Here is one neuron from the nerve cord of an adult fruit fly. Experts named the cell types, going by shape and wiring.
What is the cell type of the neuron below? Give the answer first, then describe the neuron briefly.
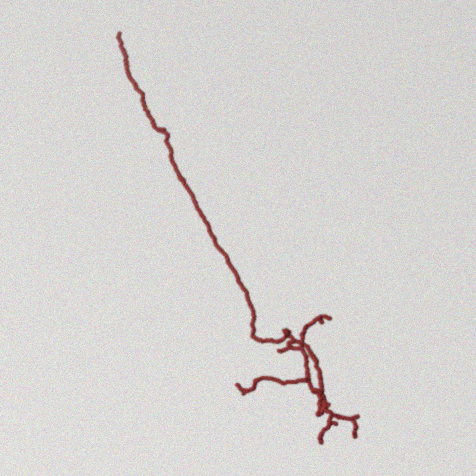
The cell type is SNta18. Its broad class is sensory neuron entering the nerve cord. The drawing shows no cell body. As drawn here it is taller than it is wide.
